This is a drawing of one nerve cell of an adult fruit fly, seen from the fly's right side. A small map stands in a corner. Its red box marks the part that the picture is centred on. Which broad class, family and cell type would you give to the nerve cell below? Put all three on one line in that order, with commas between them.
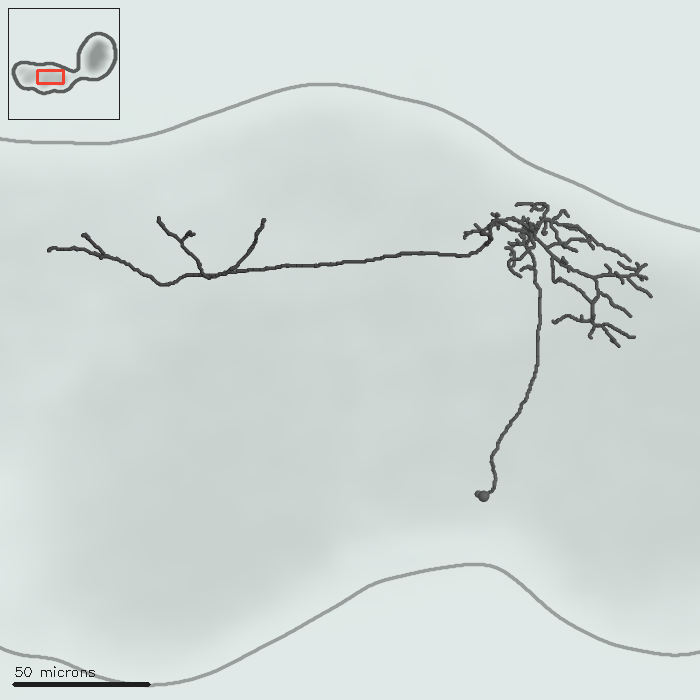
nerve-cord intrinsic neuron, hemilineage 06A, IN06A059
